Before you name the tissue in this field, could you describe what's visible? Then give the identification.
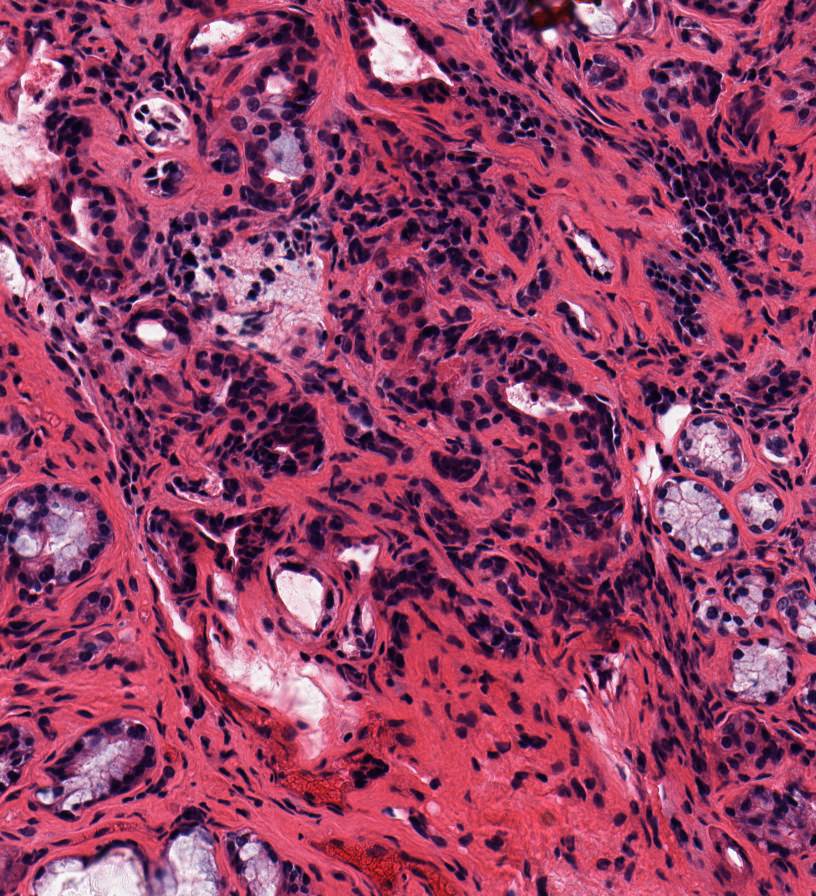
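Across the centre of the field, small nests, cords and single cells with dark nuclei are scattered through the stroma. Nuclei in the central cords are dark, crowded and oval to angular, with scant cytoplasm. Along the right edge cluster rounded mucous acini with pale, bubbly cytoplasm. Dense, bright pink collagen surrounds the cell groups and glands throughout. The tissue is minor salivary gland.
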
